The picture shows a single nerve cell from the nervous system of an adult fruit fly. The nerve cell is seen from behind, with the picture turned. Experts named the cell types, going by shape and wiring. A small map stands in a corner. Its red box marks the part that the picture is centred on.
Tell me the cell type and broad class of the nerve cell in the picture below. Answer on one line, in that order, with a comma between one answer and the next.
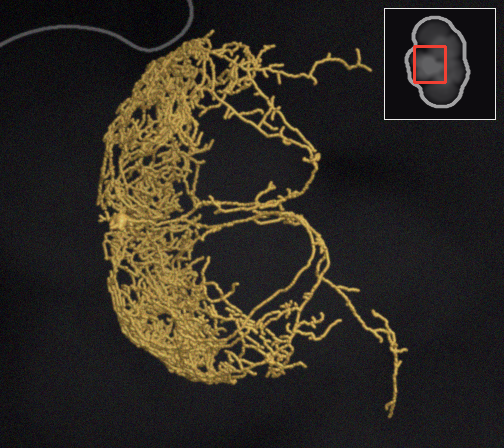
GNG002, central-brain intrinsic neuron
